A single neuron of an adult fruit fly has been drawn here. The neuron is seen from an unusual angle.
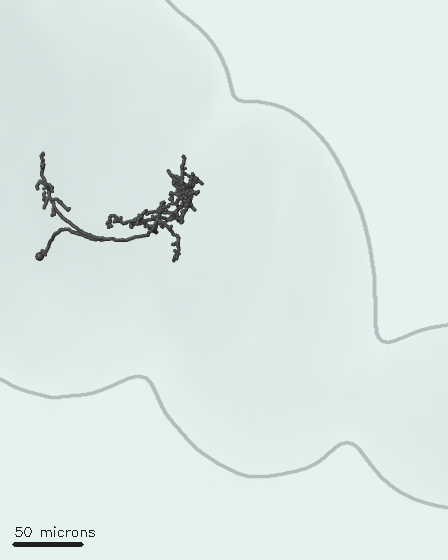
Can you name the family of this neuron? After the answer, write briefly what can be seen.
The family is hemilineage LALa1_posterior. Its broad class is central-brain intrinsic neuron. The cell body is on the left of the picture. By the scale bar it is about 120 microns wide in this view.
